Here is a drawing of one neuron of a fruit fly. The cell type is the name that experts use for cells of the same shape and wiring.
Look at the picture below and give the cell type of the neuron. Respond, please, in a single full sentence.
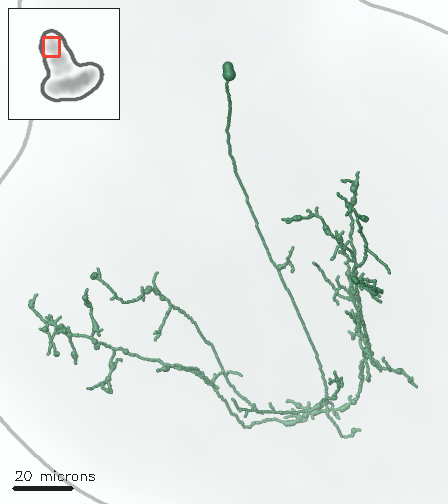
This particular neuron has the cell type IN12B072.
